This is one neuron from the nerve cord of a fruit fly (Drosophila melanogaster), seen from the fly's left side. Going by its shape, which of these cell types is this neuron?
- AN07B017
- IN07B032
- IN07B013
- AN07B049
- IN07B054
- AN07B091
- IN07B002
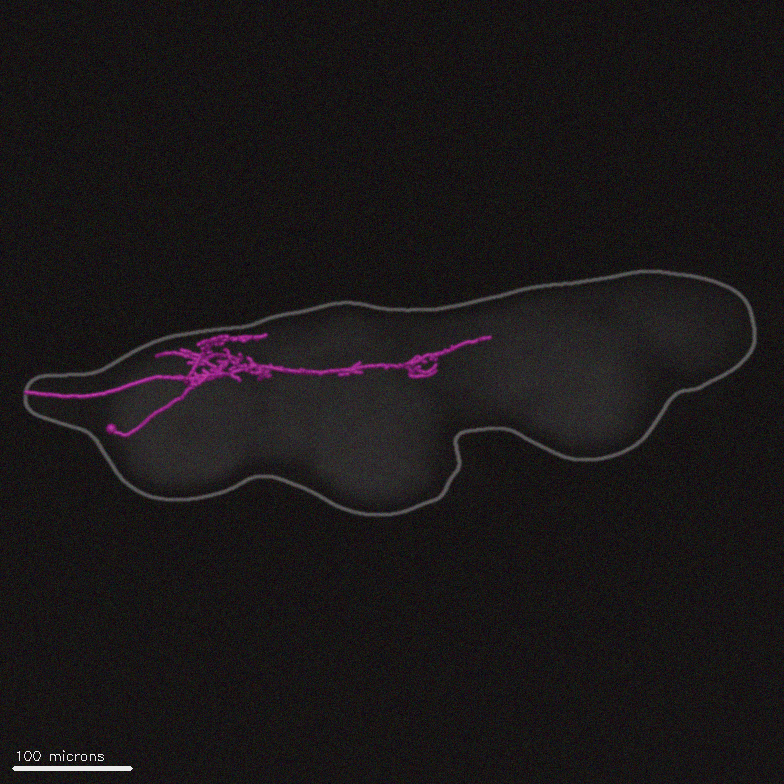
AN07B091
